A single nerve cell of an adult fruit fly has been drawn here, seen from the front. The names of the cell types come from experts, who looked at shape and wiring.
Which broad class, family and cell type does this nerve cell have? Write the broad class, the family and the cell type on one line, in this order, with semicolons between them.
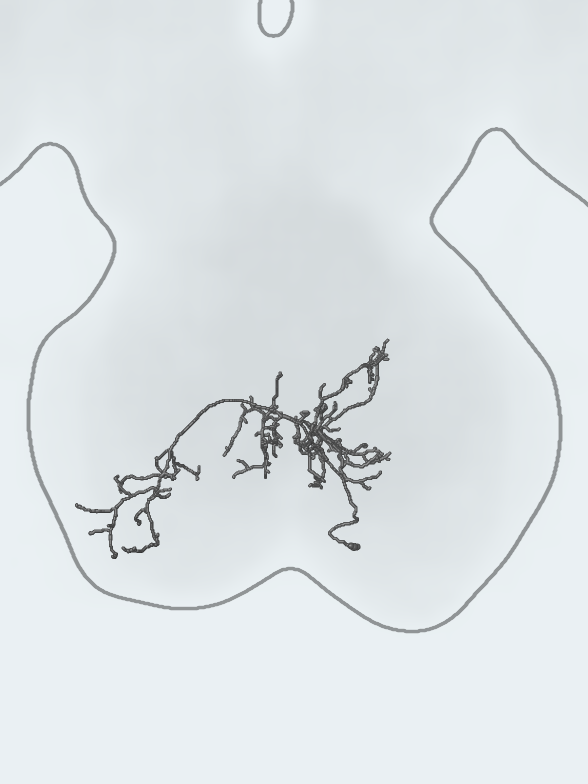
nerve-cord intrinsic neuron; hemilineage 12B; IN12B069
